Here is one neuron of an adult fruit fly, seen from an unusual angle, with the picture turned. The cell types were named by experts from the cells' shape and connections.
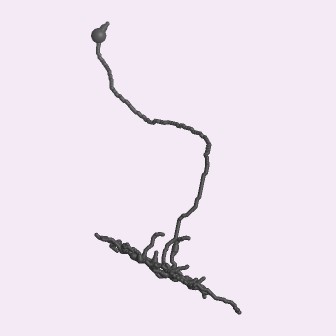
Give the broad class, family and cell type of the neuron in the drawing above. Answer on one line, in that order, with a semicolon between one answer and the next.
optic-lobe intrinsic neuron; Dm; Dm8a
